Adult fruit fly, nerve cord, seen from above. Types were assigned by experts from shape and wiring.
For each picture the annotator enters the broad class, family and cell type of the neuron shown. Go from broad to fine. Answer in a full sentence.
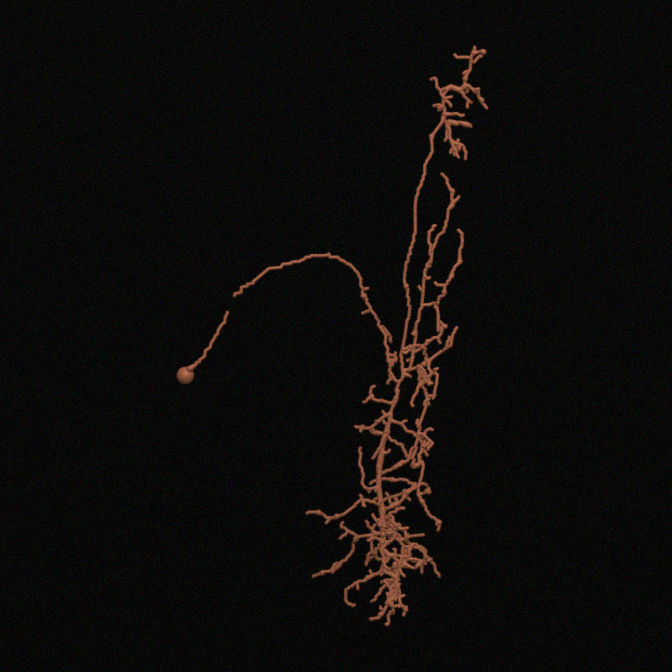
A nerve-cord intrinsic neuron of hemilineage 09A, type IN09A024.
